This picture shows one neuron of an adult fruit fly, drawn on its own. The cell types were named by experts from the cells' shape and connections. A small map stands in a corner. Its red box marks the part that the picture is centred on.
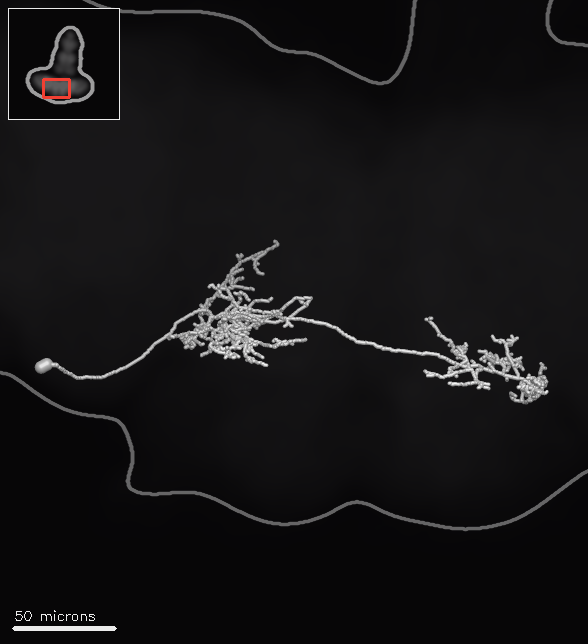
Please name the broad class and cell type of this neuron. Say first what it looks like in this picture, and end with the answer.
The cell body can be seen on the left of the picture. By the scale bar it is about 250 microns wide in this view. The picture shows dozens of branch ends. This is a central-brain intrinsic neuron. The cell type is LAL104.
